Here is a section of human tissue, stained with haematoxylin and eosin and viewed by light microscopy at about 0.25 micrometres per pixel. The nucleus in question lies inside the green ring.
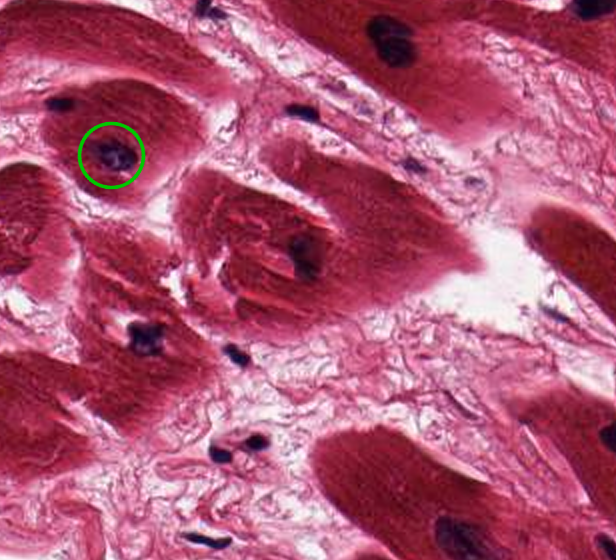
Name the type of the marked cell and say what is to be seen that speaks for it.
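This is a cardiomyocyte. The nucleus is a dark purple, roughly oval body lying near the middle of the cell. The nucleus stains unevenly, with paler spots among darker clumps. The cytoplasm is plentiful, deep pink-red, and shows faint fine streaks running through it. The cell has a clearly outlined, rounded profile and lies among other similar pink profiles, separated from them by pale, wavy fibres.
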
